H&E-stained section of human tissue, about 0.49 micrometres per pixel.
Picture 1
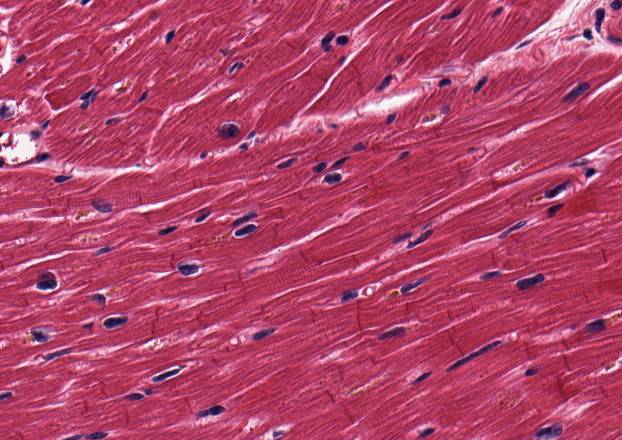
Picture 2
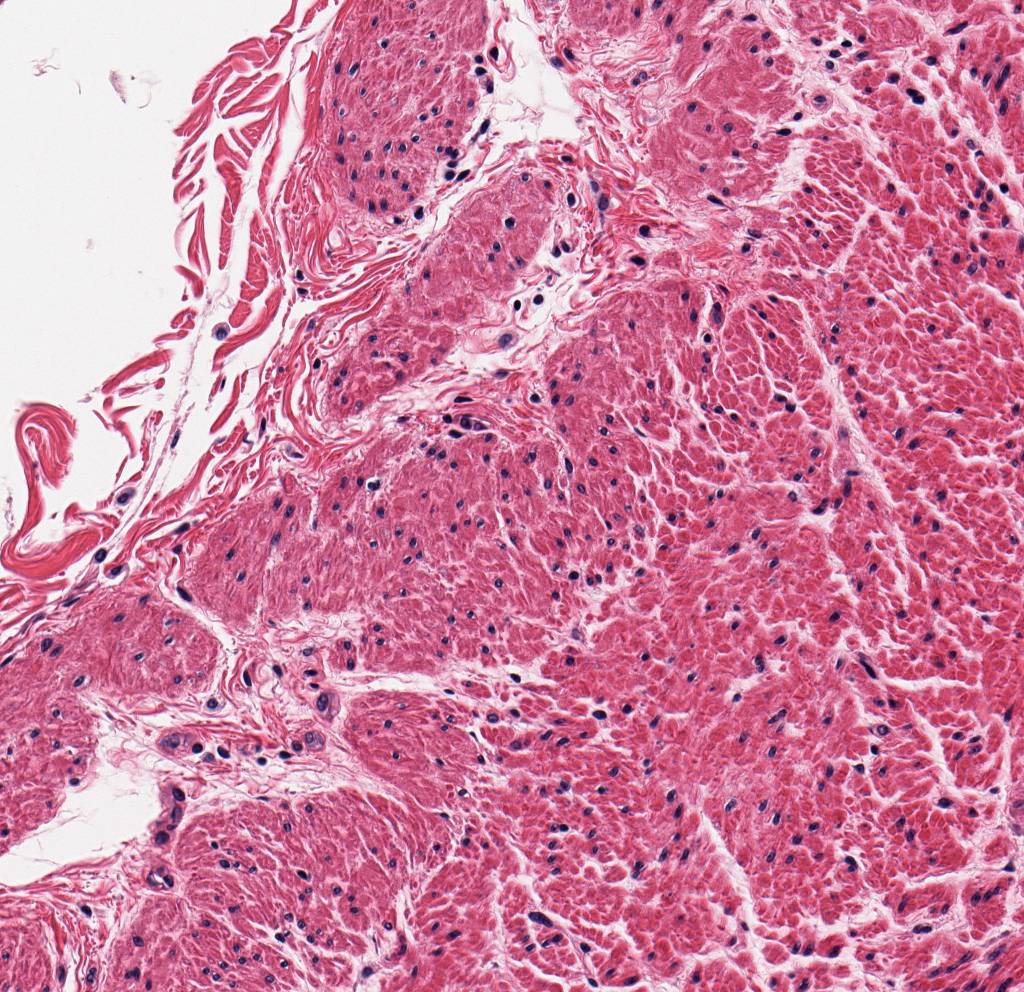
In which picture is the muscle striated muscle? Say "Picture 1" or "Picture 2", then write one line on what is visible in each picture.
Picture 1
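Picture 1: Fine cross-striations run across the pink cytoplasm of the fibres throughout the field.
Picture 2: Most of the field is filled by bundles of smooth muscle separated by thin strands of connective tissue.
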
